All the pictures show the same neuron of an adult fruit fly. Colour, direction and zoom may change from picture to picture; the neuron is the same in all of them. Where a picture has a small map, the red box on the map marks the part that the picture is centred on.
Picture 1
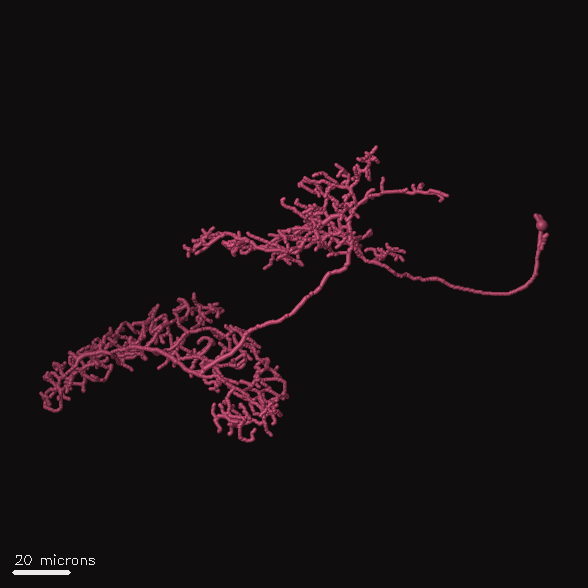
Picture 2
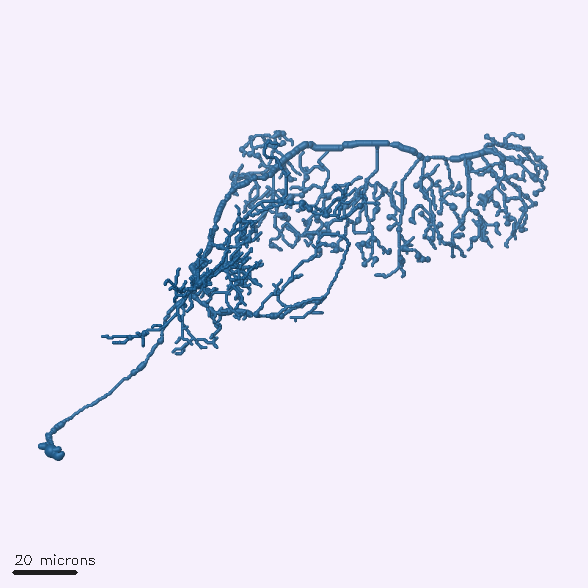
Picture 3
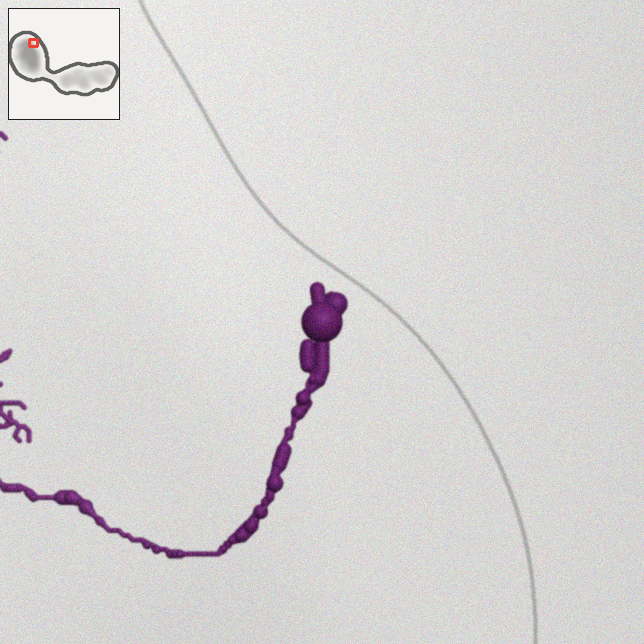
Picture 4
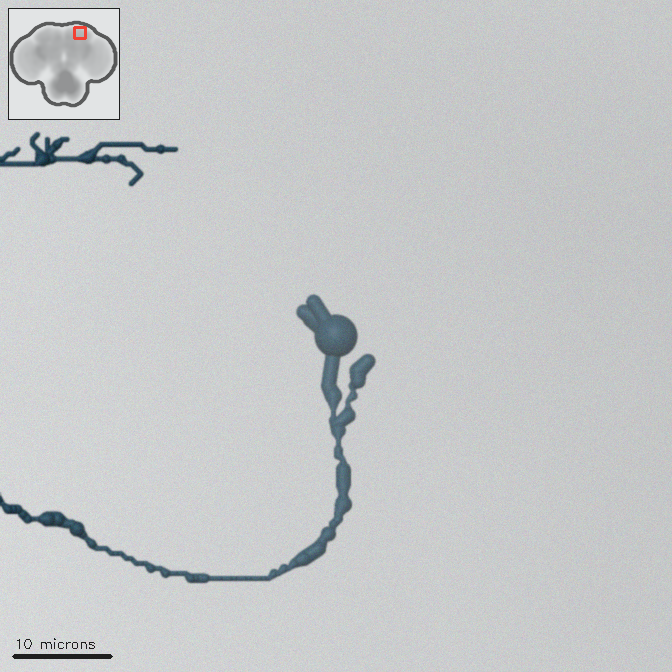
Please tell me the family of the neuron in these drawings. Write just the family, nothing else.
hemilineage DL1_dorsal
